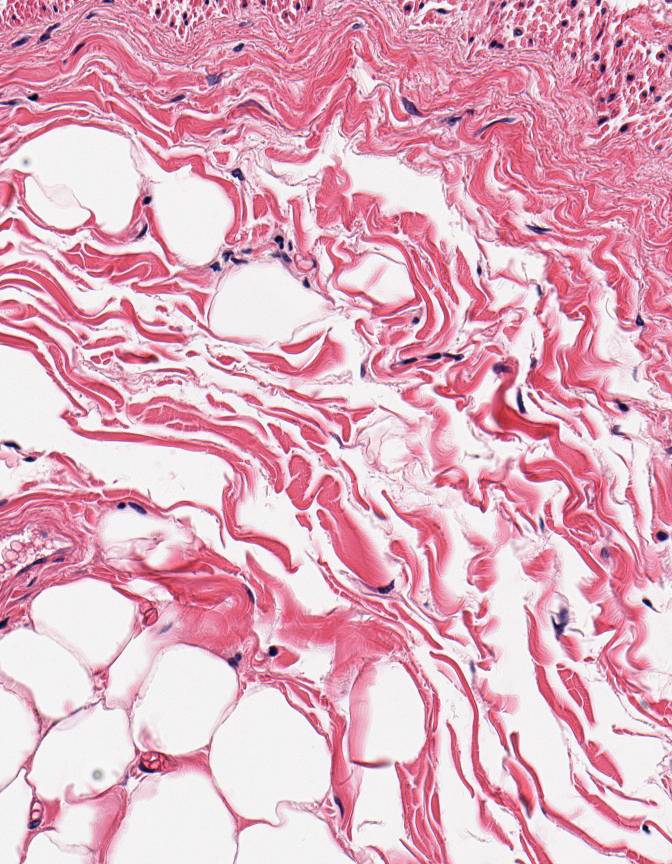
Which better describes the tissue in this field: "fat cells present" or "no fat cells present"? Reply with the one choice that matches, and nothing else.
Fat cells present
